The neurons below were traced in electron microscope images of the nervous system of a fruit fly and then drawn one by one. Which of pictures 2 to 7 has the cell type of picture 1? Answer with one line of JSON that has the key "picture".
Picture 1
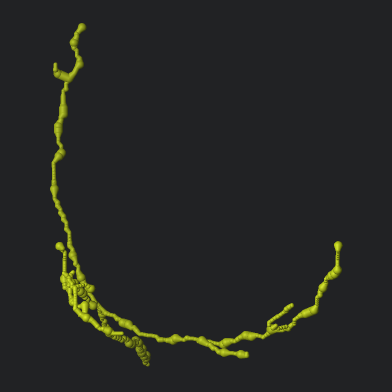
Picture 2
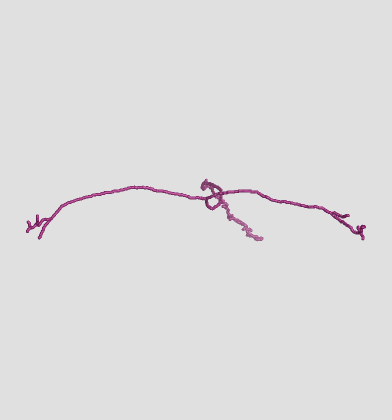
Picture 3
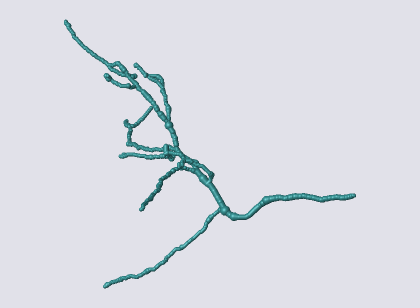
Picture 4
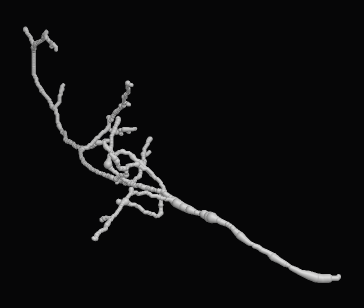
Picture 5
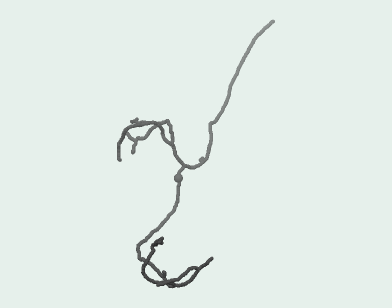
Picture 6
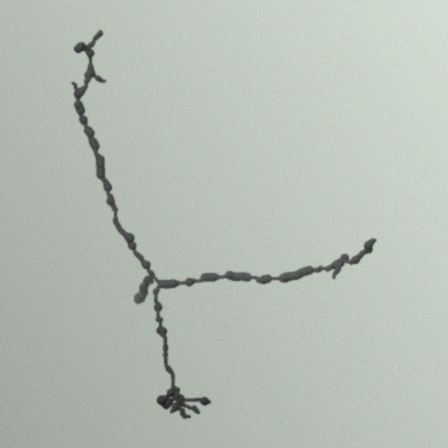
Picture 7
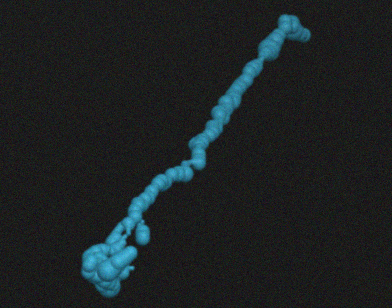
{"picture": 6}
